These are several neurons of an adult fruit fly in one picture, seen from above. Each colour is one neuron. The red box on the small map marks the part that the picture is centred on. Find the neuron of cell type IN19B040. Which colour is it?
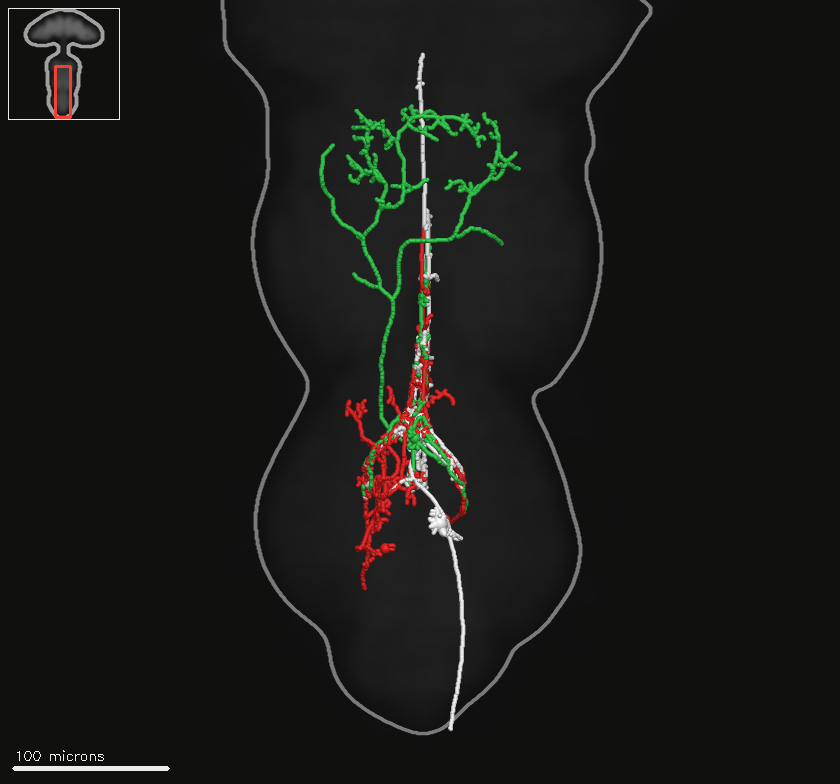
green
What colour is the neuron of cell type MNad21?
white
